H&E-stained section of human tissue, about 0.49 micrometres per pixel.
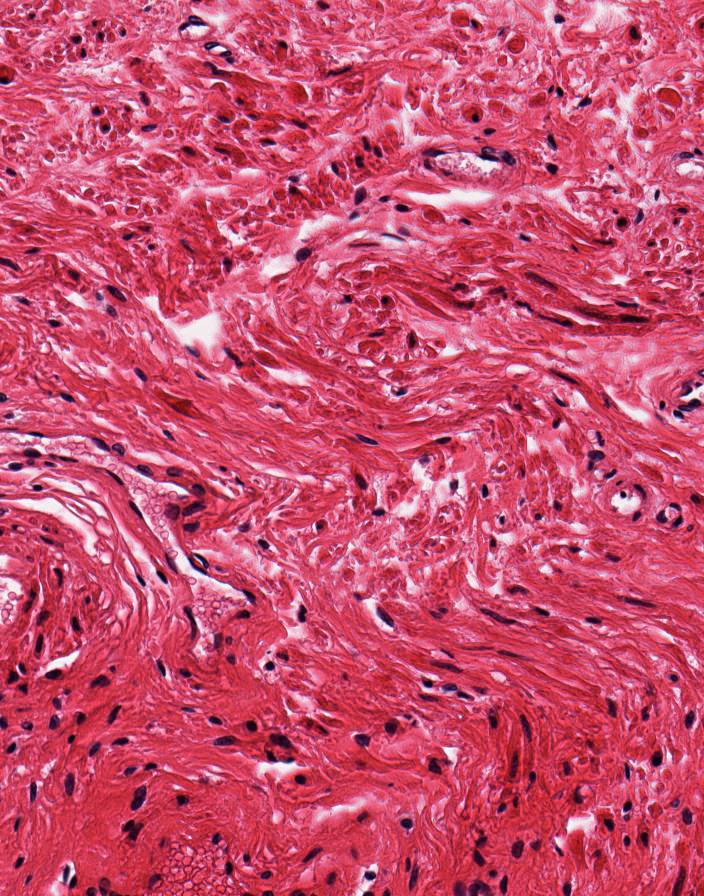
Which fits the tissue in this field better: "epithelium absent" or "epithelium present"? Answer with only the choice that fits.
Epithelium absent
